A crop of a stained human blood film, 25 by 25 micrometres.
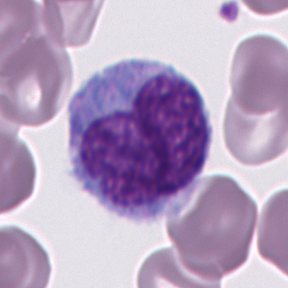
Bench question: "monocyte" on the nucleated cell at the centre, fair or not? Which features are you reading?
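What I see is a roughly round cell, about 14 micrometres across, with a faintly ragged, fuzzy edge. A notch in the upper edge of the nucleus gives it a kidney-like shape. The cytoplasm is pale grey-blue, with no coarse granules and no clear vacuoles, and a red cell lies against the lower right edge.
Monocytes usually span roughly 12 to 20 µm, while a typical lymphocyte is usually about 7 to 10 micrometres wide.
So the size sits within the monocyte range and above the typical lymphocyte range, which counts for monocyte and against typical lymphocyte. The name monocyte holds up.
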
